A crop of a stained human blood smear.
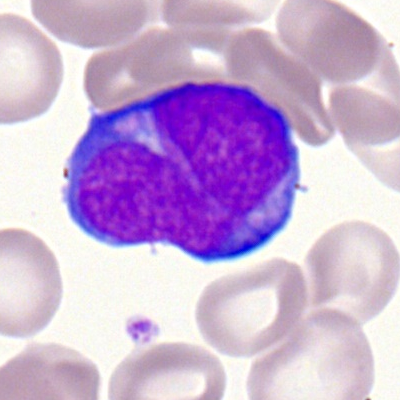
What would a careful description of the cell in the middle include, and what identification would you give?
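Deep cleft splits the nucleus into two main lobes. No distinct nucleolus visible. Cytoplasm stained deep blue, forming only a thin rim around the nucleus. Name: myeloblast.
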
